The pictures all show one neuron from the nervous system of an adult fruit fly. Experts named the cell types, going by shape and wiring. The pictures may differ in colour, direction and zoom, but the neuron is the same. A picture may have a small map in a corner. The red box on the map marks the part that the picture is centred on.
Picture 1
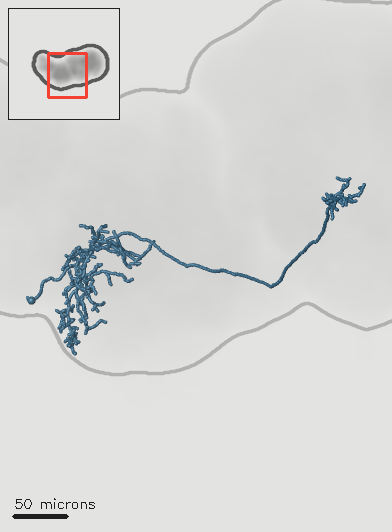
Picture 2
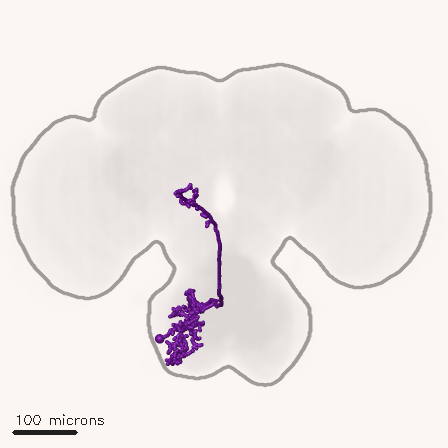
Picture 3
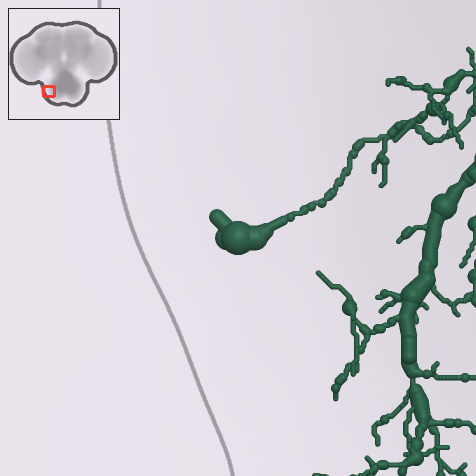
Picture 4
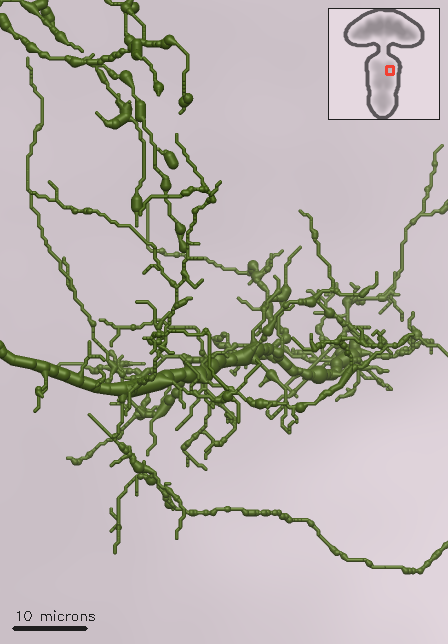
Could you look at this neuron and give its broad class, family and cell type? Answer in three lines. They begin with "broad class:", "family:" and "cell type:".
broad class: ascending neuron
family: hemilineage 03B
cell type: AN03B094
